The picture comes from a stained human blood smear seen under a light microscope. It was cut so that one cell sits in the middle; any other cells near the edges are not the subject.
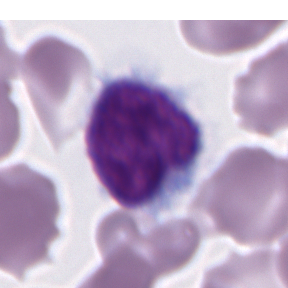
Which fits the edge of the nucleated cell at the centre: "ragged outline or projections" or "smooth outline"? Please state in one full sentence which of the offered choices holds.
This cell's outline is not smooth but rough.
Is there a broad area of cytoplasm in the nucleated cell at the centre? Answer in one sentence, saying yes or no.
No, the cell has scant cytoplasm instead of a broad area.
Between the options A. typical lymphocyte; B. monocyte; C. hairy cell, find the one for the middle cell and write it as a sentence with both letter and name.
As the central cell is a hairy cell, option C is correct.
